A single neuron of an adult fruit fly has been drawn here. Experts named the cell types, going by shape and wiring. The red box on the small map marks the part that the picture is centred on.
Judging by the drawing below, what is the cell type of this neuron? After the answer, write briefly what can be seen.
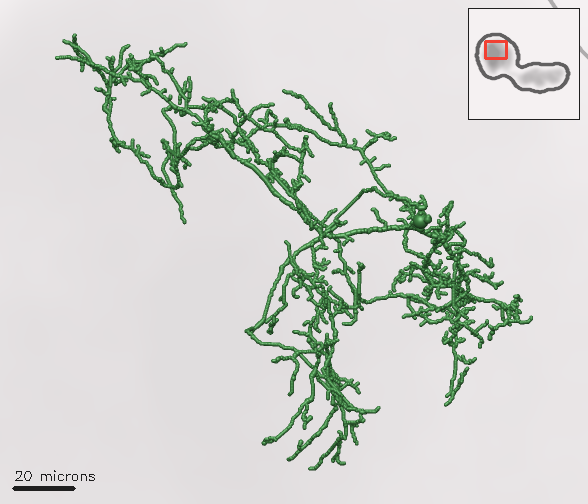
The cell type is SMP546. This is a central-brain intrinsic neuron. Its cell body lies on the right of the picture. From left to right in the picture it spans about 160 microns. The picture shows more than a hundred branch ends.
